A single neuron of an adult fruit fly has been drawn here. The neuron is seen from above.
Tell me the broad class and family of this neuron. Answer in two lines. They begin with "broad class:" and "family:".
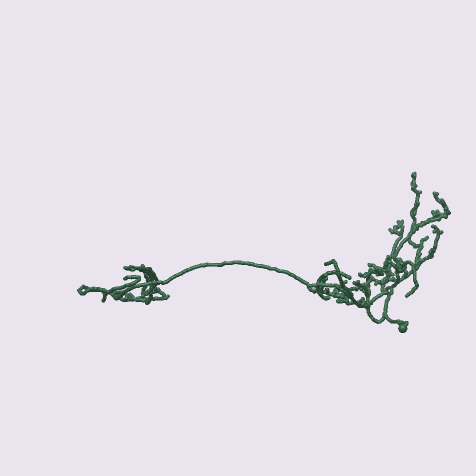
broad class: central-brain intrinsic neuron
family: hemilineage VPNp&v1_posterior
